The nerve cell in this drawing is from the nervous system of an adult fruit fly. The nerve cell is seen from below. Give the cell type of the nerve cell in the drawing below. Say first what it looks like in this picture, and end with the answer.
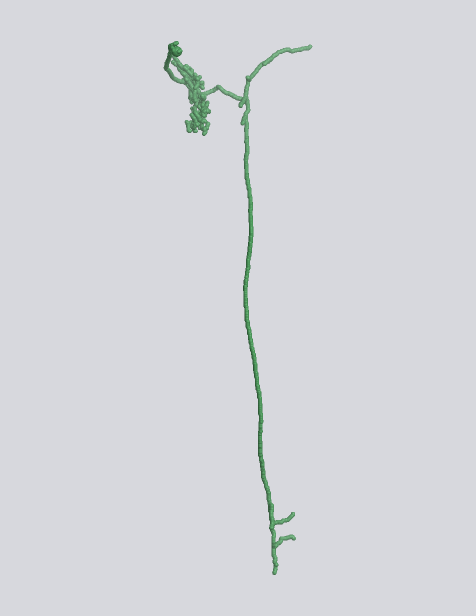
In this view it is more than twice as tall as it is wide. This is a descending neuron. The cell type is DNge085.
